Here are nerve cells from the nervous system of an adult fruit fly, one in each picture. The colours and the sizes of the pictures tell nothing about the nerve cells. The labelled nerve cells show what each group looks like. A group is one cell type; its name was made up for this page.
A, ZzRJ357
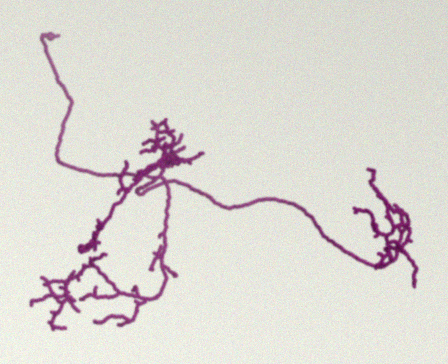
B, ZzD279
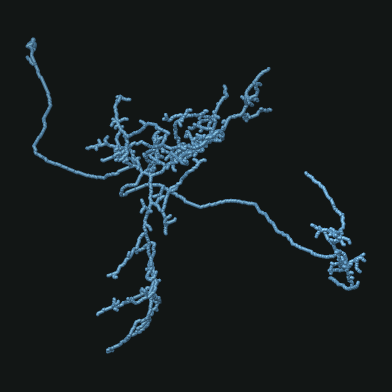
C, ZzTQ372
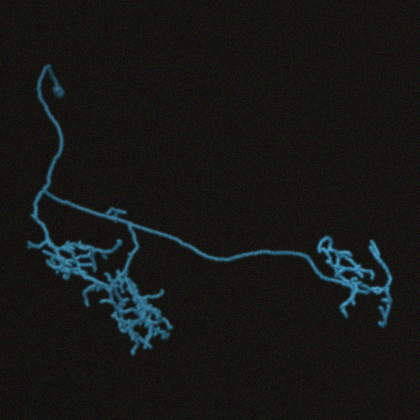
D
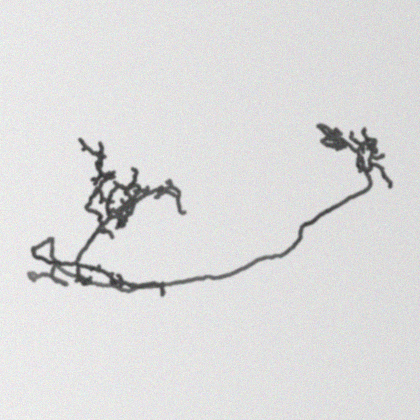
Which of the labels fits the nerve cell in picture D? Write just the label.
ZzRJ357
